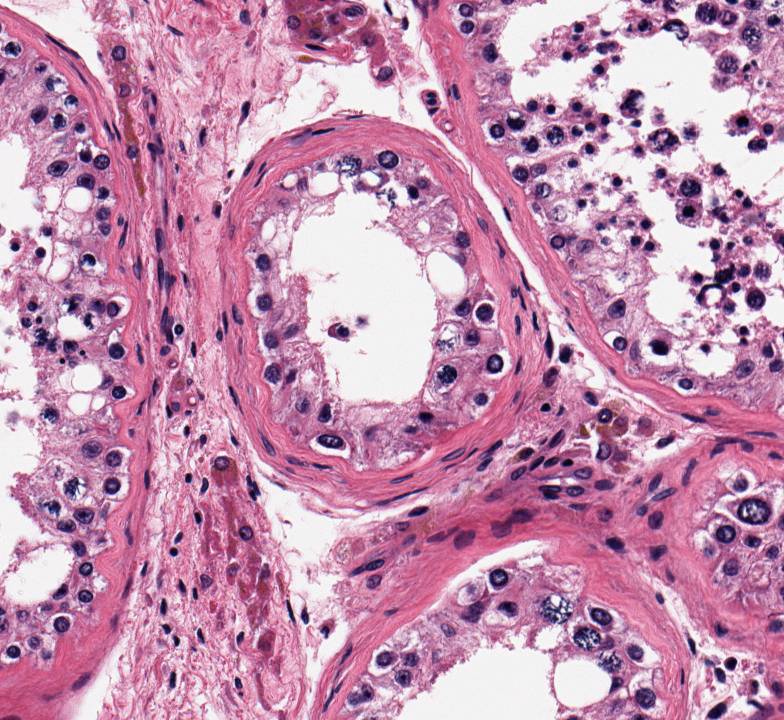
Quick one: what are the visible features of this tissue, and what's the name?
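Several rounded tubules, cross-cut: one small complete one central, others partial at the edges. Each sits in a thick pink fibrous wall of concentric fibres and flattened nuclei. Large round cells with coarse, clumped or thread-like dark chromatin dot the epithelium, notably lower right. This is testis.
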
